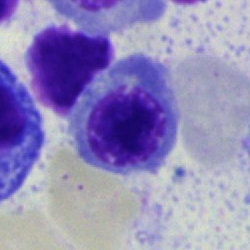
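Erythroblast in a stained human bone marrow smear. Its chromatin is dark purple and coarsely clumped, with paler gaps between the clumps. No distinct nucleolus can be seen in the nucleus. The cytoplasm is a moderate amount of blue and shows no granules.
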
